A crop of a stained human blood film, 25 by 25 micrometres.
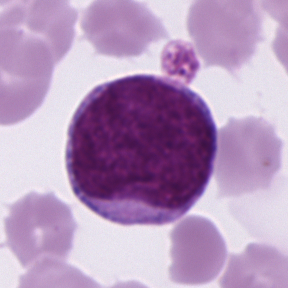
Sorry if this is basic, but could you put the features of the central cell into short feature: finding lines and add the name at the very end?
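Nucleus: a single rounded mass, no lobes that I can see
Share: about 80% of the cell's area taken by the nucleus
Chromatin: deep purple, densely packed
Cytoplasm: mainly a crescent along the bottom of the cell
Colour: pale bluish-lilac cytoplasm
Name: myeloblast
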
